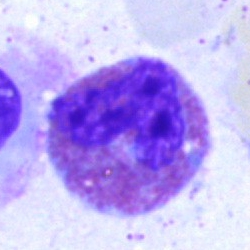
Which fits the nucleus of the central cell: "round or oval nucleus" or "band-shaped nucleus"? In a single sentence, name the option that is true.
A curved band without separate lobes is the shape of the nucleus.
